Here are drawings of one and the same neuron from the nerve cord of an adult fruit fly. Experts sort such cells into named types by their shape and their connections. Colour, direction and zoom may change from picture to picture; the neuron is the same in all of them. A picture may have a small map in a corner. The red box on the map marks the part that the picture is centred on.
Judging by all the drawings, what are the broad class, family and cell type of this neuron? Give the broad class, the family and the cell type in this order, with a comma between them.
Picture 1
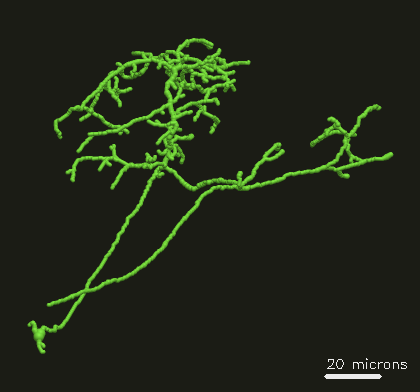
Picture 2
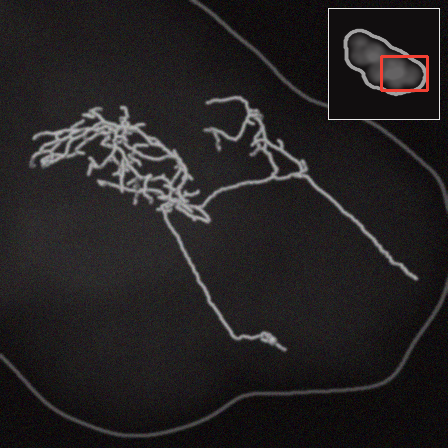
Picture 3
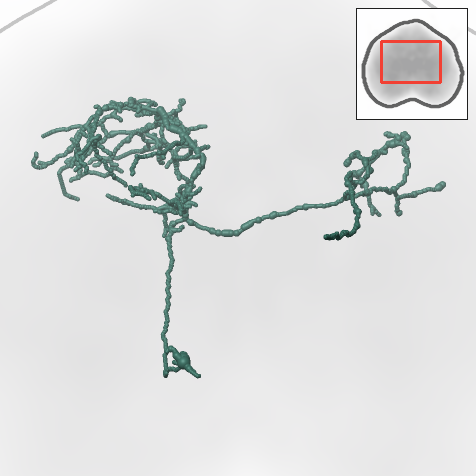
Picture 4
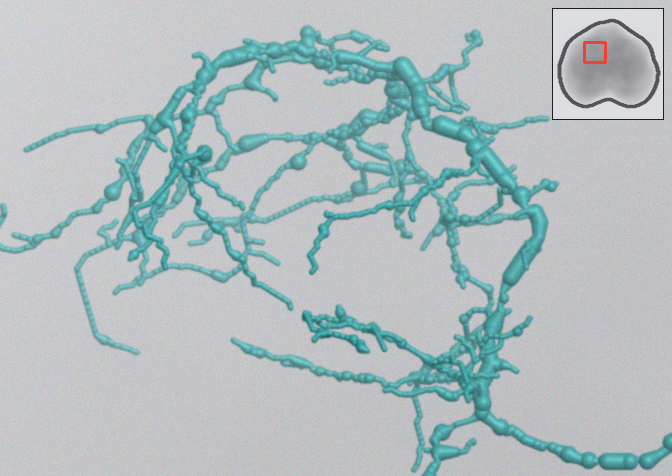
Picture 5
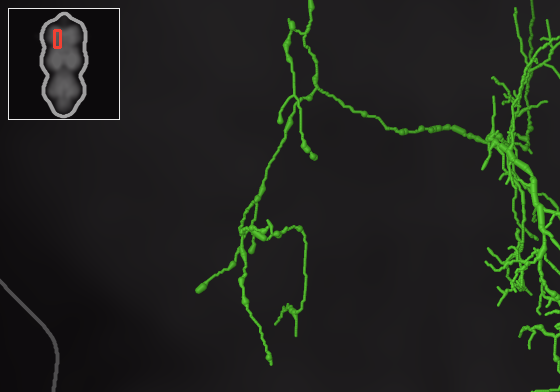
ascending neuron, hemilineage 07B, AN07B049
